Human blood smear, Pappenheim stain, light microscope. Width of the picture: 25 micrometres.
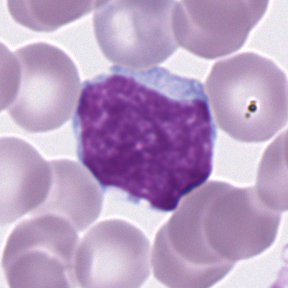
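Typical lymphocyte in the middle, stained smear of human peripheral blood. About 13 micrometres across, the cell is angular rather than round, its sides flattened where red cells press against it. The nucleus, with dense deep purple chromatin mottled by small paler patches, fills about 80% of the cell's area. The thin pale blue cytoplasmic rim, widest along the top, holds no vacuoles.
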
